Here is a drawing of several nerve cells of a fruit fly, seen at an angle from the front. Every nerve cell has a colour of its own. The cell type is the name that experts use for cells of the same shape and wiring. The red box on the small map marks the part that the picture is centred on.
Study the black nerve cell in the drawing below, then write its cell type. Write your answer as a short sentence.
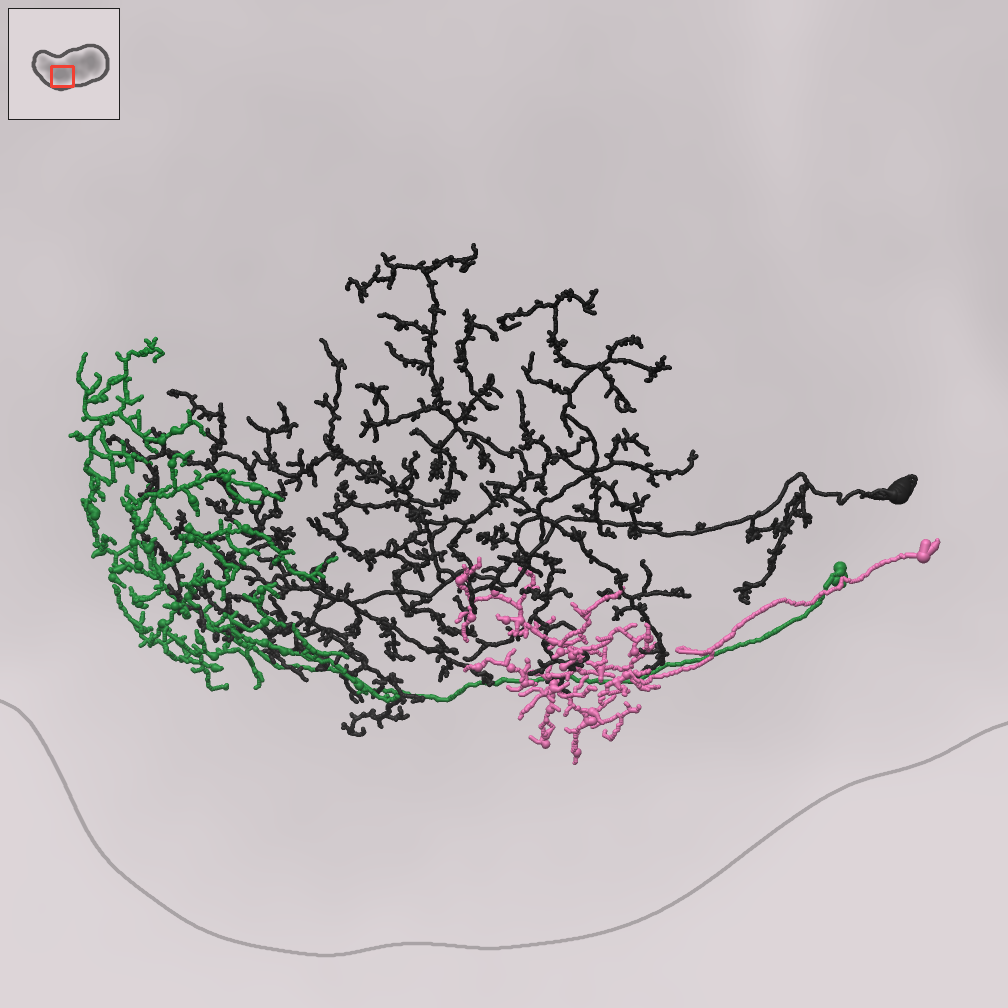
The cell type is Cm26.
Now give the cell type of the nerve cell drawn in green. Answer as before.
The cell type is Cm11b.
